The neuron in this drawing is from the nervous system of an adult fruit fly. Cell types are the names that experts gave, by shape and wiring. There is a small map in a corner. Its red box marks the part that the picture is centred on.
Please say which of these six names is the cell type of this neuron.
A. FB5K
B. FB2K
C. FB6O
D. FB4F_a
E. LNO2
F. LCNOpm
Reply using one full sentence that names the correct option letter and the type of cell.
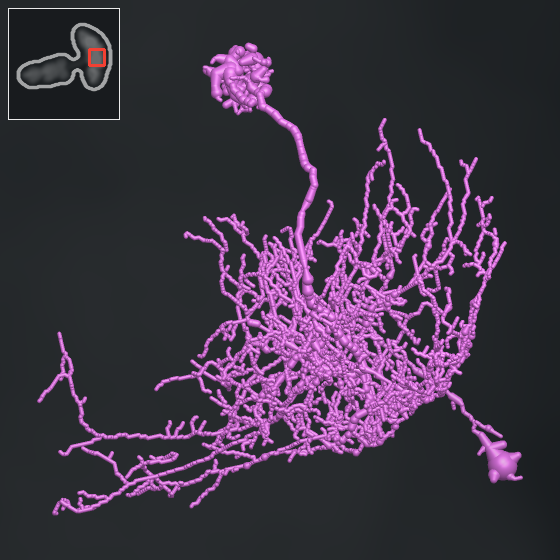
The neuron represents the cell type LNO2, found under option E.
